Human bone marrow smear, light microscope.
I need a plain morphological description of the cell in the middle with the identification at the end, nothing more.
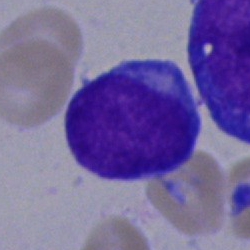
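A smooth, roughly round outline encloses this cell. Its cytoplasm is only a scant blue rim, at its widest at the upper right. Neither granules nor vacuoles can be seen in that cytoplasm. The cell is a blast.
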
